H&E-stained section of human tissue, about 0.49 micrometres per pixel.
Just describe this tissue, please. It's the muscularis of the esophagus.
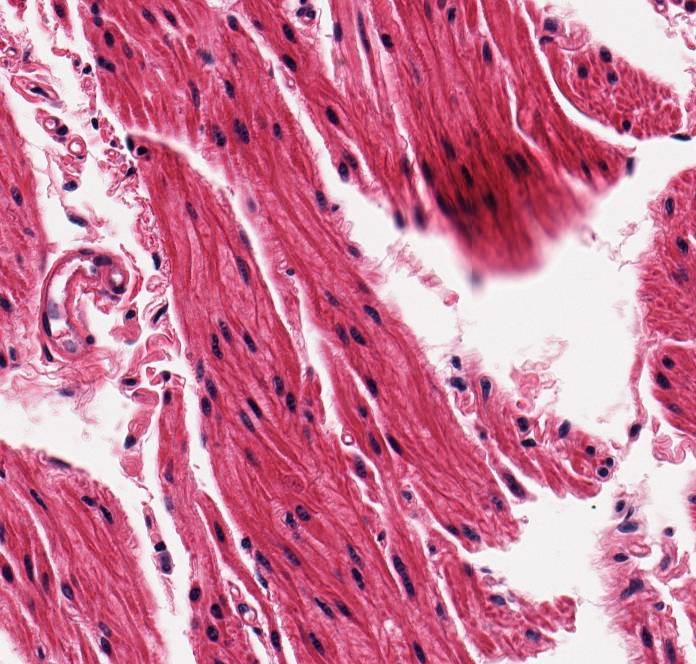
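Elongated eosinophilic fibres, gathered into bundles and separated by white clefts, fill the field. At the centre they run diagonally from upper left toward lower right. Their cytoplasm is deep pink-red with a fine lengthwise fibrillar texture. The nuclei are dark purple and oval to elongated, with their long axes aligned along the fibres.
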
